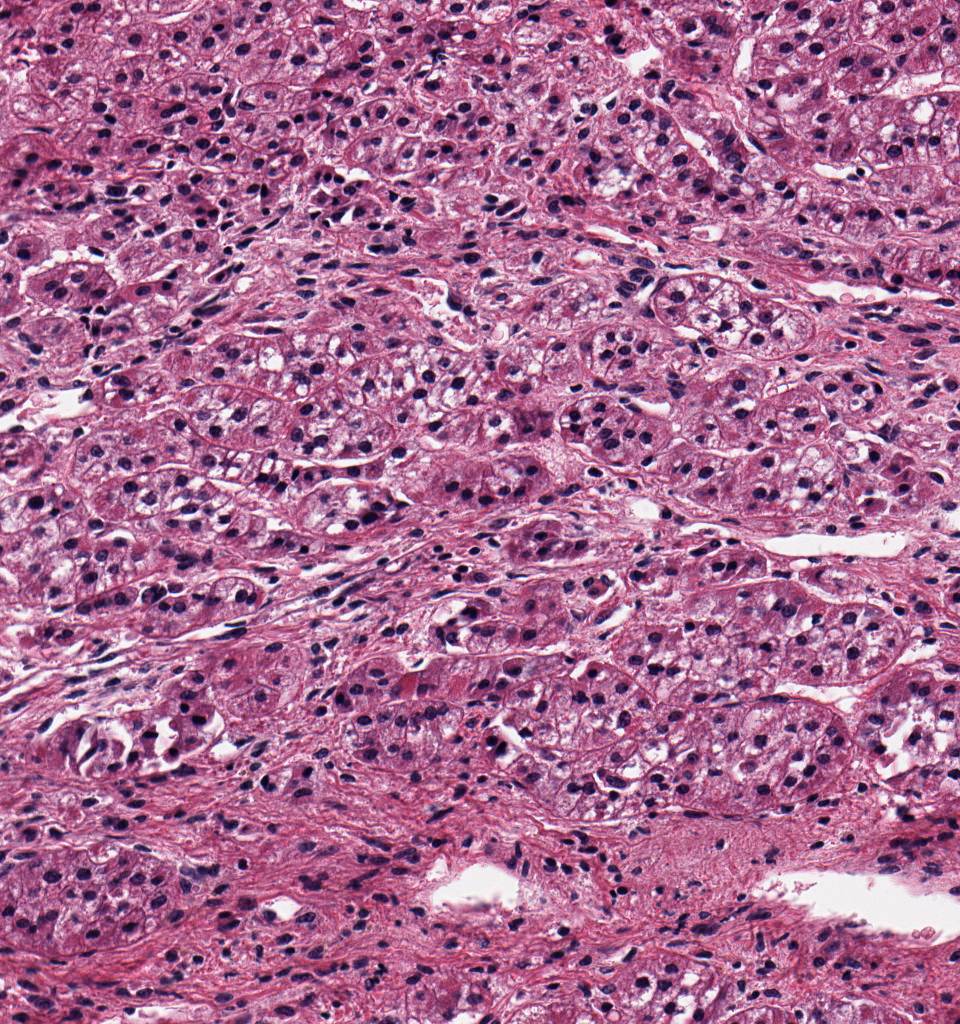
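Adrenal gland, haematoxylin and eosin. Throughout the field, thin pink fibrous septa outline rounded nests of cells. Nest cells are polygonal, with pale, finely vacuolated to clear cytoplasm and small, round, dark, fairly uniform nuclei. The nests are solid and form no true gland lumina.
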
